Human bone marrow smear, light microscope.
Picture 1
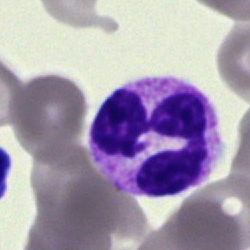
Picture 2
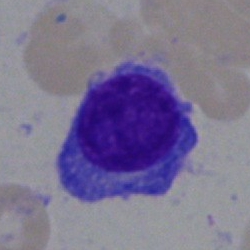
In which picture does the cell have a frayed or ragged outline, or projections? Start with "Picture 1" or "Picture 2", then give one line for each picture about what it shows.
Picture 2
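In picture 1: The cell outline is round and smooth.
In picture 2: The cell outline is irregular, with small bumps along its edge.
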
